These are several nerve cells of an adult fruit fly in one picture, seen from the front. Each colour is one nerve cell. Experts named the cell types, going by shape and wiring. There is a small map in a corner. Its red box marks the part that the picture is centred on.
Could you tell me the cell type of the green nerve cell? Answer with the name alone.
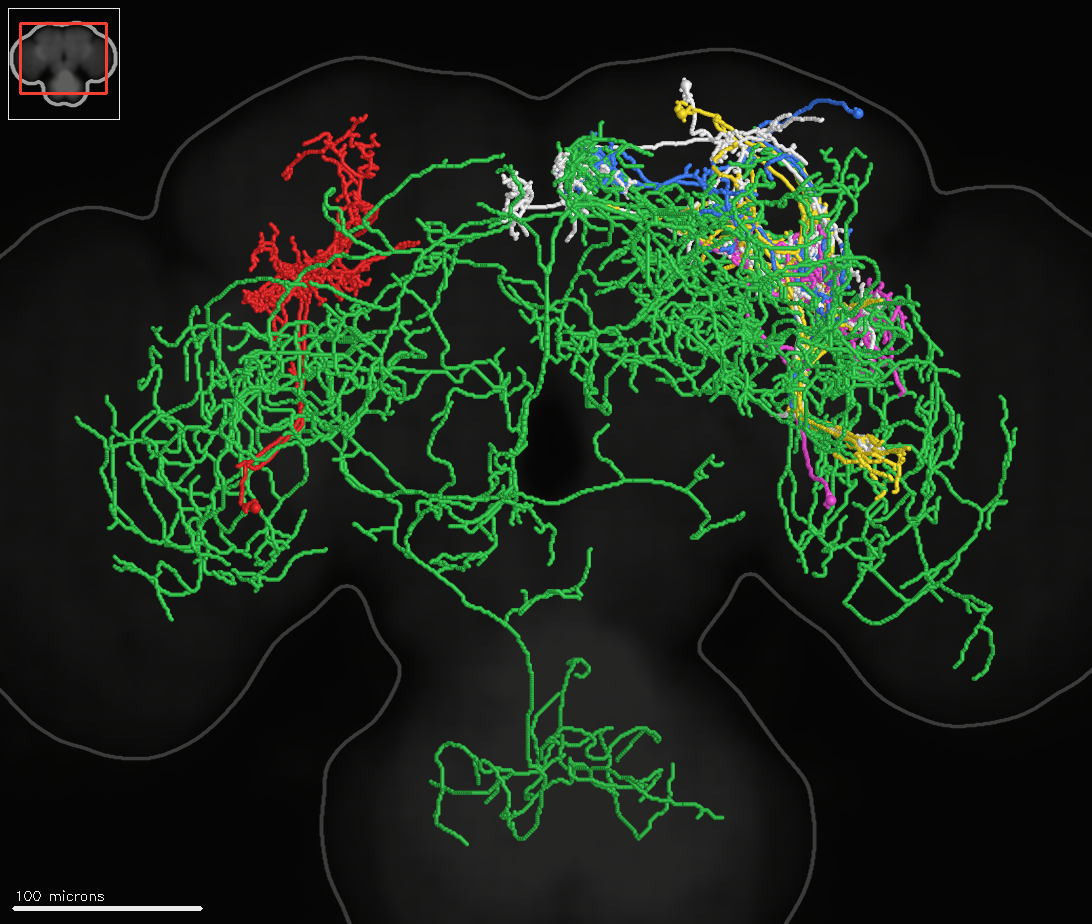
DNp27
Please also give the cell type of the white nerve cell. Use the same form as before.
aMe24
